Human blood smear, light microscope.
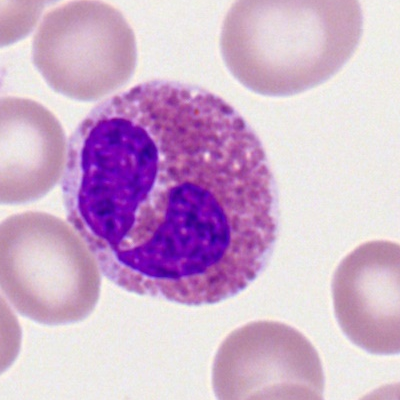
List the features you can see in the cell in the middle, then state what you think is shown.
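Notice how round and smooth the outline is. Inside, the nucleus has two lobes, joined at the lower part, with a pale gap between them above. Its chromatin is dense and deep purple, with darker clumps. It is an eosinophil.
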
